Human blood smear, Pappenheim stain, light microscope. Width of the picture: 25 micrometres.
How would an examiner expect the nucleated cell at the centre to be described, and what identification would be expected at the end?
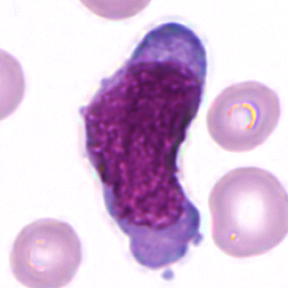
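Elongated, its long axis running roughly top to bottom of the picture, the cell is mostly nucleus. Its cytoplasm shows no distinct granules, and small blebs project from the lower end. This is an atypical promyelocyte.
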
